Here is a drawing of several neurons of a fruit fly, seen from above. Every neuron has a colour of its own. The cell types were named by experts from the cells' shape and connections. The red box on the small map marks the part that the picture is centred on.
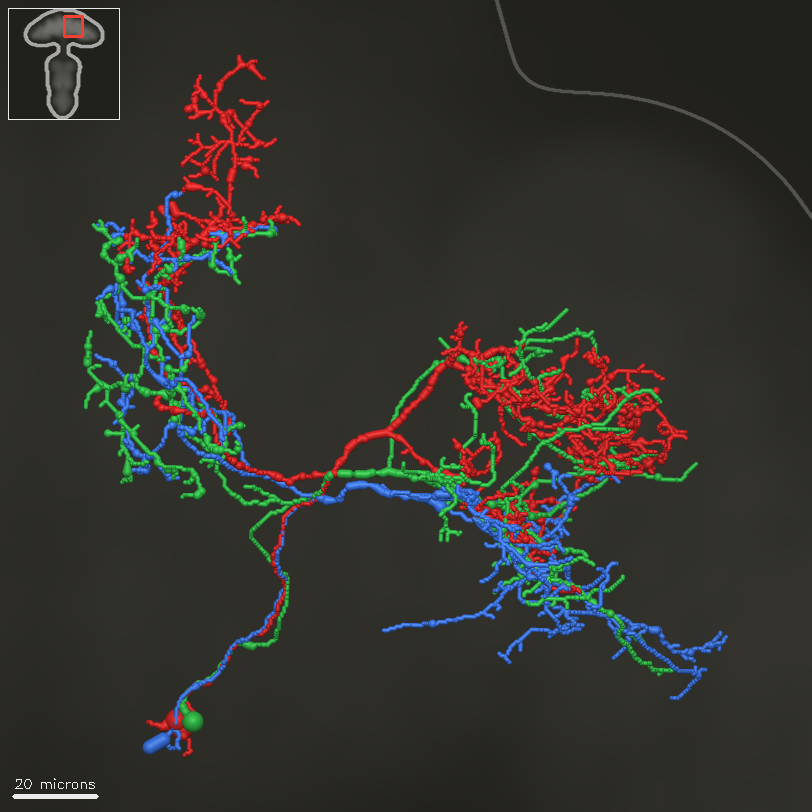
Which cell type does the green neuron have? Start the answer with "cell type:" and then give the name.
cell type: SMP389_c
